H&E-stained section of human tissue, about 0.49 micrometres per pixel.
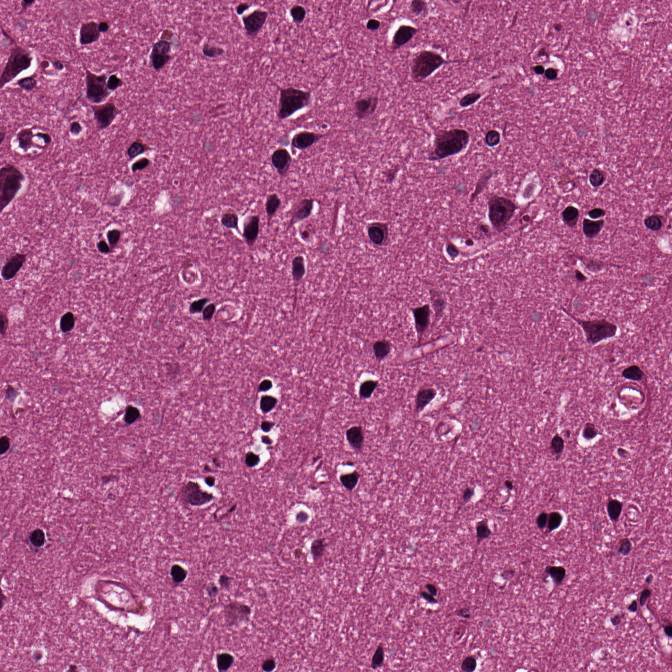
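Cerebral cortex, haematoxylin and eosin. Uniform pink, finely granular background; cells scattered evenly, no organised units. Neurons scattered, with dark, shrunken, angular cell bodies, many triangular. Between the larger angular cells, small round dark nuclei without visible cytoplasm, some in pairs beside them. Near lower left corner, small thin-walled vessel with clear lumen.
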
